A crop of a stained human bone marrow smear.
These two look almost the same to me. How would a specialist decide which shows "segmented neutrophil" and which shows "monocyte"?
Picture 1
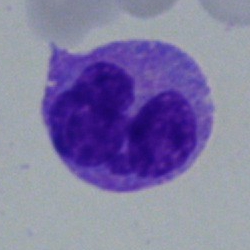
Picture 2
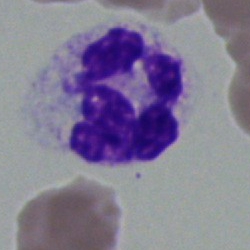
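Quick answer: the monocyte is in picture 1, the segmented neutrophil in picture 2. Both outlines are round, though the monocyte's only roughly so, with a small pointed projection at the upper left. The chromatin is dark purple in each, fairly dense with small paler patches in the monocyte and coarsely clumped in the neutrophil. The monocyte has a moderate rim of bluish-purple cytoplasm, widest at the upper right.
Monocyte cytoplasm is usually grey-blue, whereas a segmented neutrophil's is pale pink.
No nucleoli show in the neutrophil's nucleus.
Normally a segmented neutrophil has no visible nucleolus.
Neither cell has vacuoles in its cytoplasm.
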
